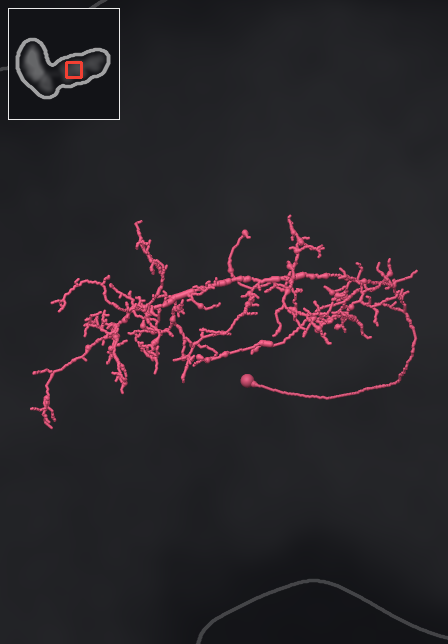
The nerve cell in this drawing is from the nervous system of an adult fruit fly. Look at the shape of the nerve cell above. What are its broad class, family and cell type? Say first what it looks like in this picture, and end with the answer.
It is in the nerve cord and does not reach the brain. The cell body can be seen in the middle of the picture. The picture shows dozens of branch ends. It is a nerve-cord intrinsic neuron. Its family is hemilineage 05B. The cell type is IN05B072_b.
